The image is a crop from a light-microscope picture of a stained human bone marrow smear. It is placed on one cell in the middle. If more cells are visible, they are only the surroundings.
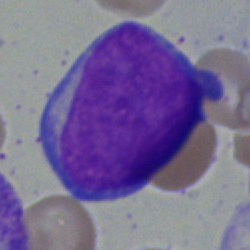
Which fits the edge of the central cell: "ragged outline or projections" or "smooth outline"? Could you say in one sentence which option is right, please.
It is a rough edge that this cell shows.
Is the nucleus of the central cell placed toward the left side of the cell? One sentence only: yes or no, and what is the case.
No, what lies toward the right is the nucleus of the cell.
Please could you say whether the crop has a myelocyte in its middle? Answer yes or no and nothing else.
no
